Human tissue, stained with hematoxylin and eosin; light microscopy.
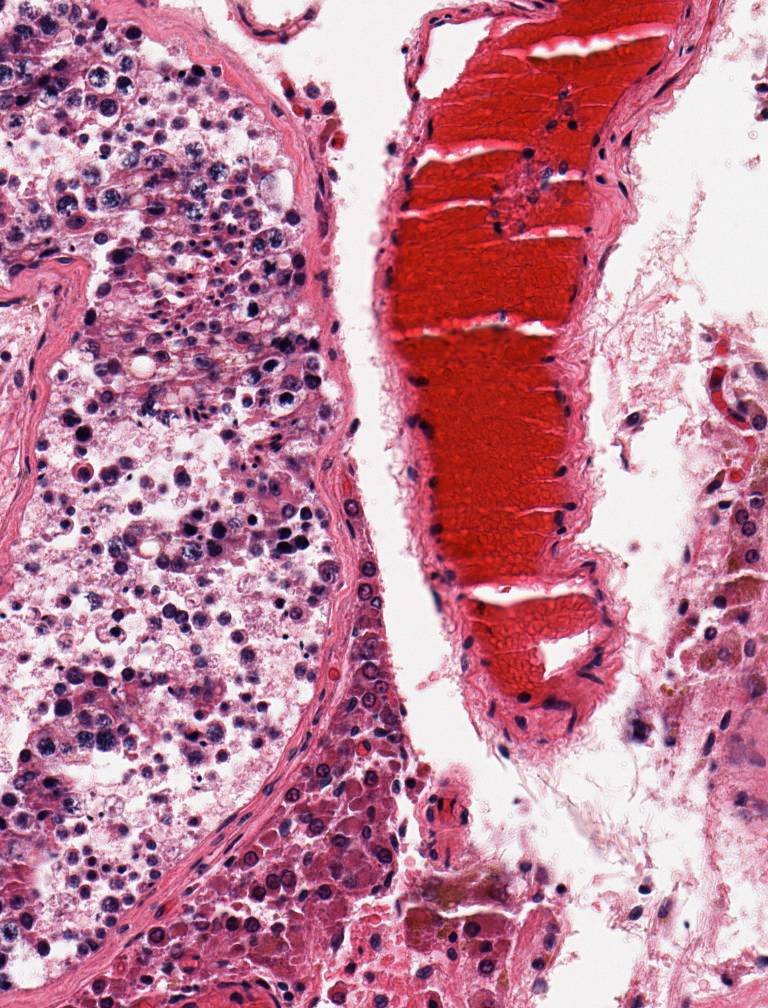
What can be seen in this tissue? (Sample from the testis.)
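The left half of the field is occupied by a large rounded unit, bounded by a thin pink fibrous wall. The central vessel has a thin wall with scattered flattened nuclei and no thick muscular coat. At the lower centre, outside the wall of the left unit, lie clusters of polygonal cells with round nuclei and abundant deep pink cytoplasm, with golden-brown granular pigment among them.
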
